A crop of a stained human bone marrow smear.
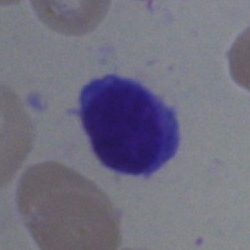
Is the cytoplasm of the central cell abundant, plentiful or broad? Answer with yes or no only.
No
